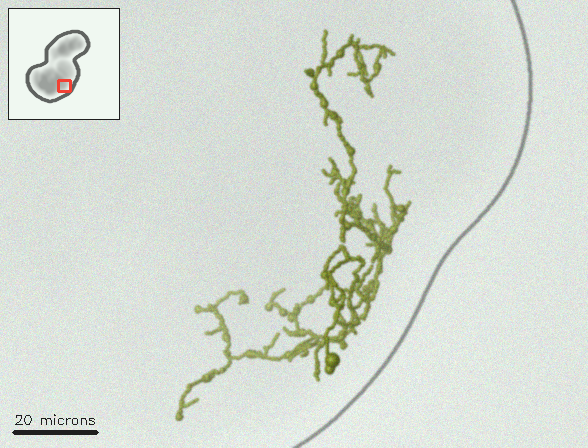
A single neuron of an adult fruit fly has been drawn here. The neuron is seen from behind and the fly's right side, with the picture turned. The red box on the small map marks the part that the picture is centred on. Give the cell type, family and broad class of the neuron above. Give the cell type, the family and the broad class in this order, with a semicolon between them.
CB1846; hemilineage LHd2; central-brain intrinsic neuron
